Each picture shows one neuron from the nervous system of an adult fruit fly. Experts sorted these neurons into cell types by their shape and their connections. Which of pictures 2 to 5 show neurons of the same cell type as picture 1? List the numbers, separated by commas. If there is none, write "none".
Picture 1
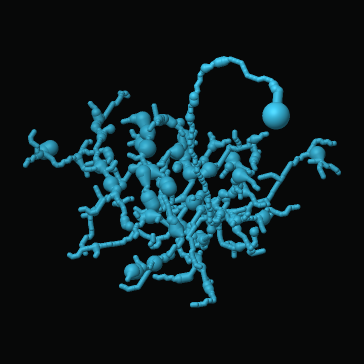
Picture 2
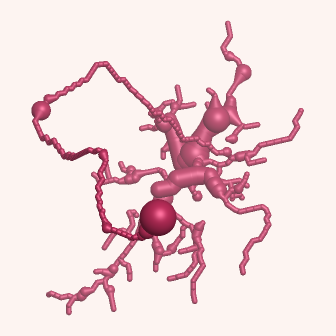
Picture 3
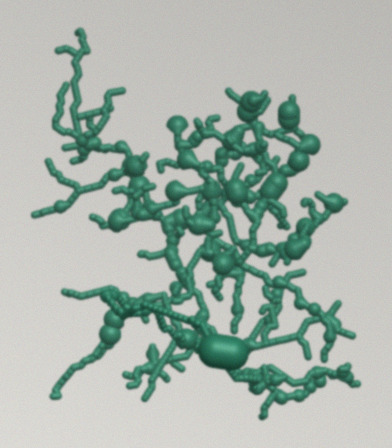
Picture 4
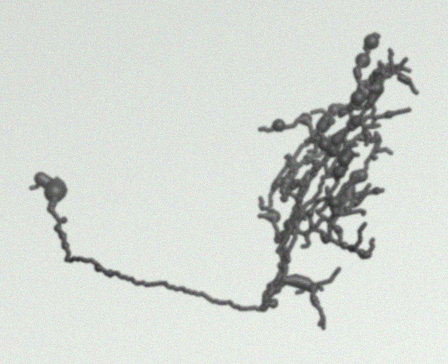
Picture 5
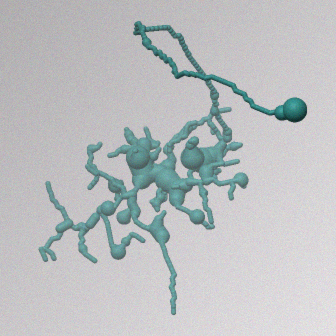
3, 4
